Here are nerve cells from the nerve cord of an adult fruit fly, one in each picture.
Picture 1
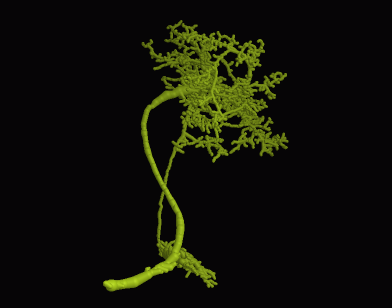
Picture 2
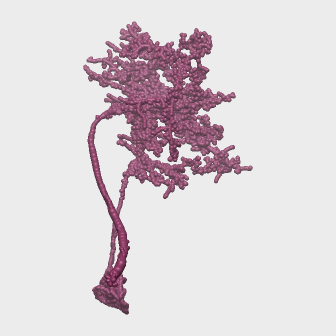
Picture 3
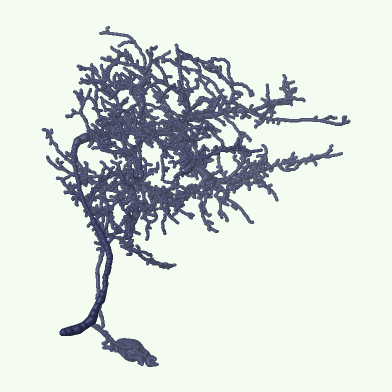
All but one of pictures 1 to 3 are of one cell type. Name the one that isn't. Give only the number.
3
